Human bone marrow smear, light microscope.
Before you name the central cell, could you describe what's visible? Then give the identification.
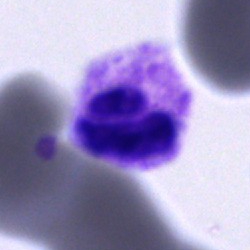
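The cell outline is irregular and somewhat angular, not smoothly round. Nuclear chromatin is dense and stains dark purple-blue; no nucleoli are visible. The cytoplasm is lilac-purple. Name: segmented neutrophil.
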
